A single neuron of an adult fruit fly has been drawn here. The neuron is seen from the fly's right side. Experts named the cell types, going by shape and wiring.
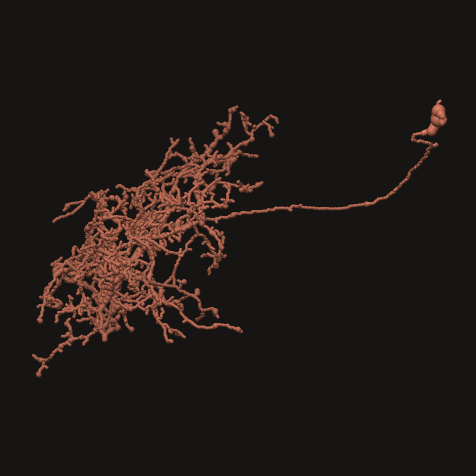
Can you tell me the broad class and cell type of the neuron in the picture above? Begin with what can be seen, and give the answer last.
Dozens of branch ends can be seen. In this view it is wider than it is tall. Its broad class is central-brain intrinsic neuron. The cell type is CL066.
